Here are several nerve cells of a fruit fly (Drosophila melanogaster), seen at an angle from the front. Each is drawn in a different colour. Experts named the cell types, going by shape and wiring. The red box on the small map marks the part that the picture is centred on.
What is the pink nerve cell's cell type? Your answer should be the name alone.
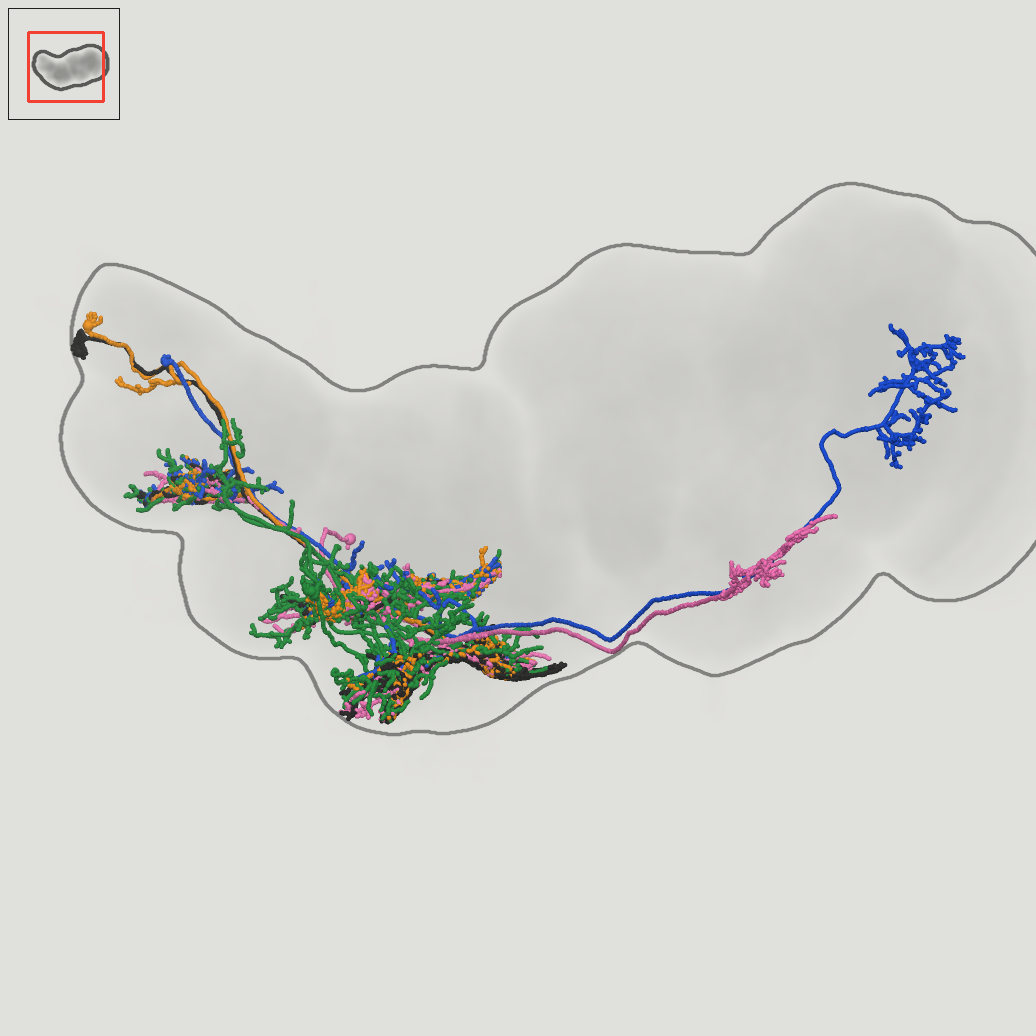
AN05B023a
